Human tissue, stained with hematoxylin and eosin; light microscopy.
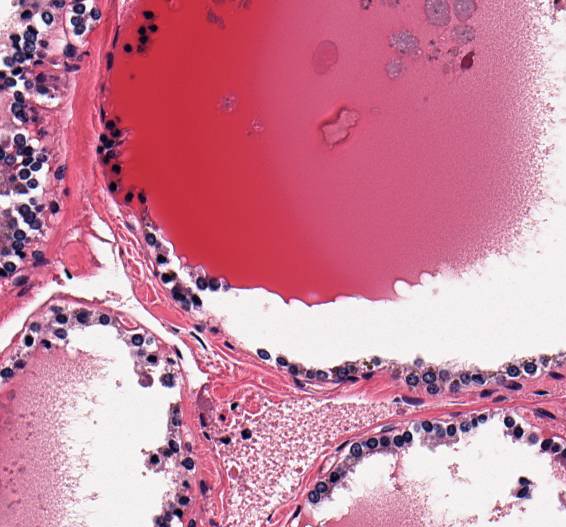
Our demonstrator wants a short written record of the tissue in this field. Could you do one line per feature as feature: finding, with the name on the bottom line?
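Spaces: several, large, dilated, divided by thin fibrous septa
Lining: single layer of flattened to cuboidal cells, round dark nuclei
Contents: dense, homogeneous, deep pink material filling the large upper space
Detached cells: a few clusters floating in its upper right part
Name: thyroid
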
